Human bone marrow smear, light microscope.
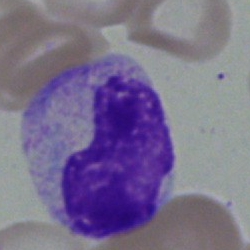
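Metamyelocyte, the cell at the centre of a stained bone marrow smear. Its outline is smooth and oval. The nucleus lies off-centre toward the right side of the cell and is indented on its left side, giving it a bean shape. The chromatin is dark purple and coarsely clumped.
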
